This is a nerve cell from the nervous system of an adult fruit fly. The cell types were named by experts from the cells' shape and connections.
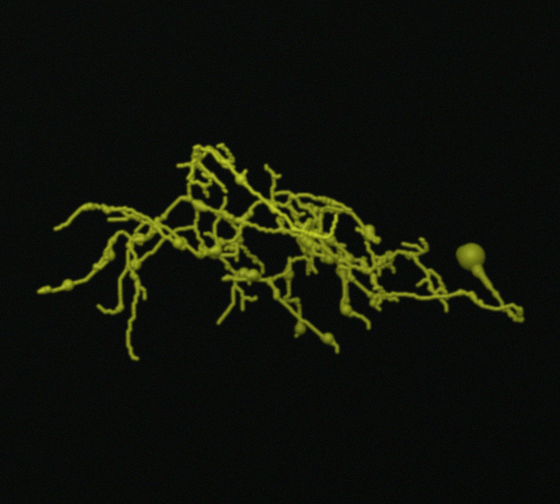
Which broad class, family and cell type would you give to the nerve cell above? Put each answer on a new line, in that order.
central-brain intrinsic neuron
hemilineage SLPpm1
CB0973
